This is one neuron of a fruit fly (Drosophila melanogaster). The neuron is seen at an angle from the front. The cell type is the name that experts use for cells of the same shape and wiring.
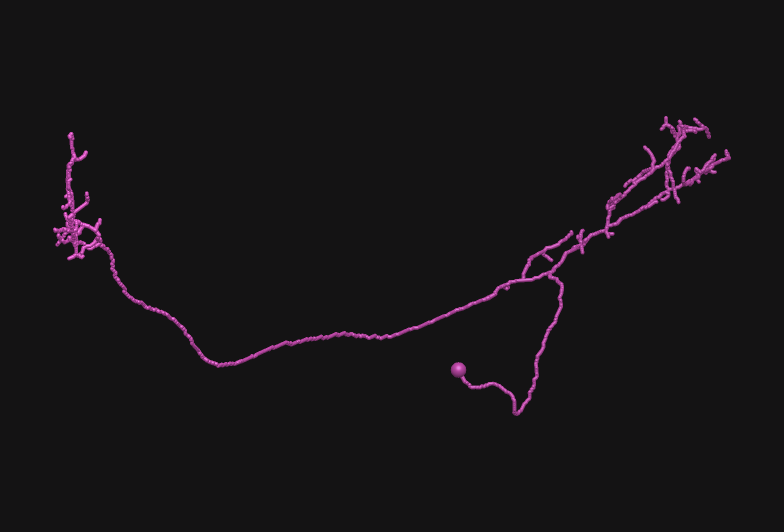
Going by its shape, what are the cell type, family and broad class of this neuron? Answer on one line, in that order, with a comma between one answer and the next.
AN16B078_a, hemilineage 16B, ascending neuron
